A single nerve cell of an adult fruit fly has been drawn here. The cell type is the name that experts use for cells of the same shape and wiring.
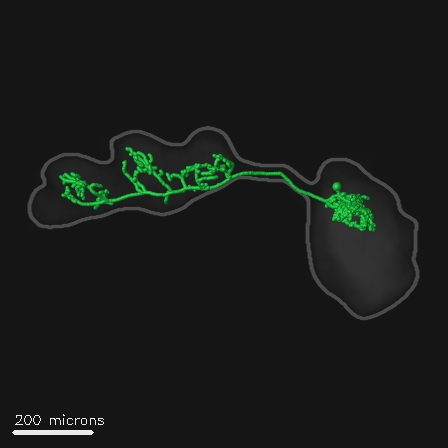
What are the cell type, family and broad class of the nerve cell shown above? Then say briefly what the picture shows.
Its cell type is DNge079. Its family is DNge. It is a descending neuron. The cell body is on the right of the picture. From left to right in the picture it spans about 800 microns.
